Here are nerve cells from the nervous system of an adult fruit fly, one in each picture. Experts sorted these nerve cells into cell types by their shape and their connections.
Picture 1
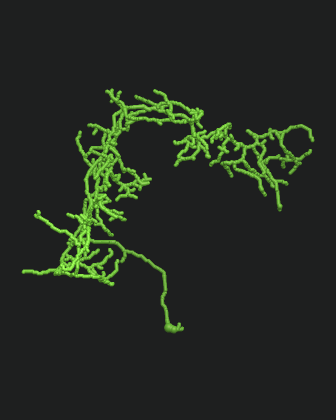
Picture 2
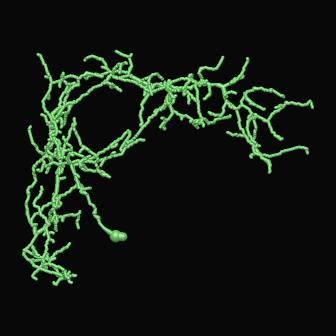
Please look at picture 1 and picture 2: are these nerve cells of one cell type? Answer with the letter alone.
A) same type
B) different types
A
